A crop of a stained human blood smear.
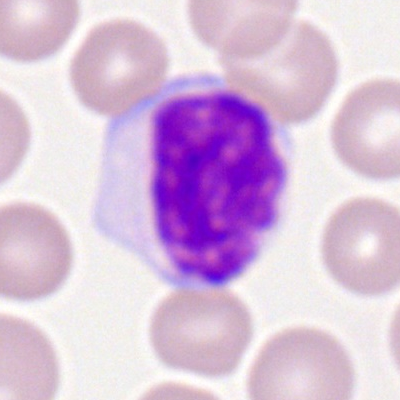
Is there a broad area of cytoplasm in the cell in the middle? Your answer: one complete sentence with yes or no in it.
Yes, it is abundant cytoplasm that surrounds its nucleus.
